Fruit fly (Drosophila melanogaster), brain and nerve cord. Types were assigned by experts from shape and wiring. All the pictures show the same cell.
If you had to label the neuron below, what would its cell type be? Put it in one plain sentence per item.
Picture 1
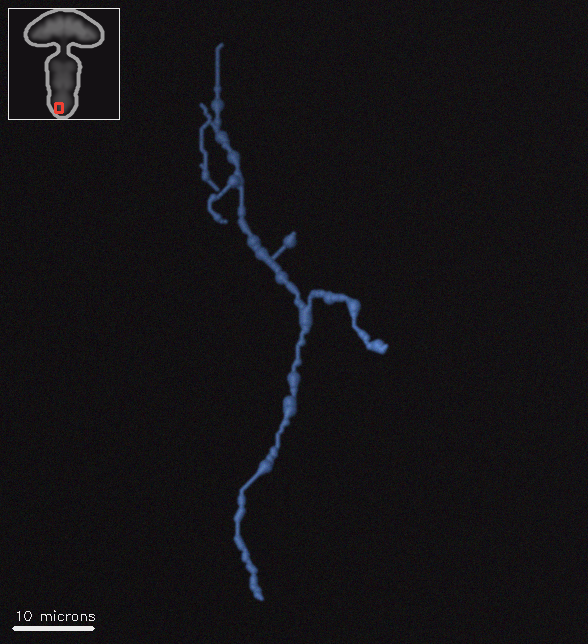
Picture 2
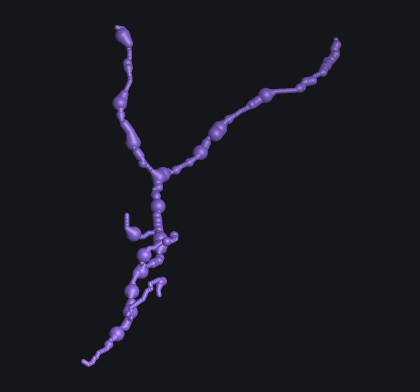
The cell type is SNta28.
